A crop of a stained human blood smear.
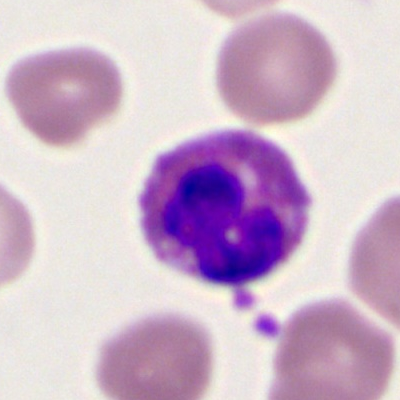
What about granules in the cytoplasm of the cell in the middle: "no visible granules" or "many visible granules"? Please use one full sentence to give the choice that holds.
There is a large number of visible granules in the cell's cytoplasm.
